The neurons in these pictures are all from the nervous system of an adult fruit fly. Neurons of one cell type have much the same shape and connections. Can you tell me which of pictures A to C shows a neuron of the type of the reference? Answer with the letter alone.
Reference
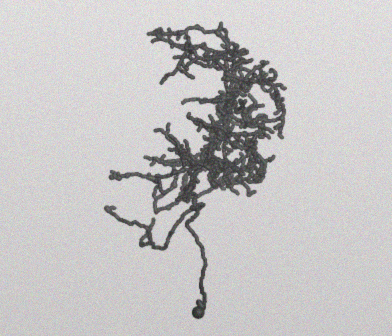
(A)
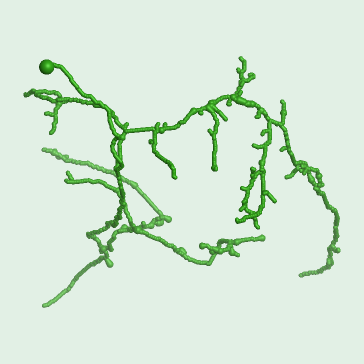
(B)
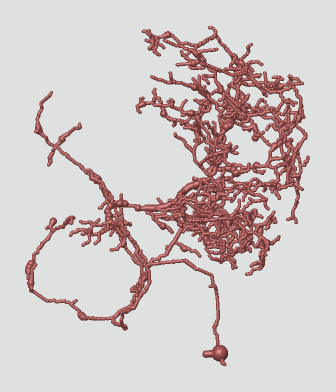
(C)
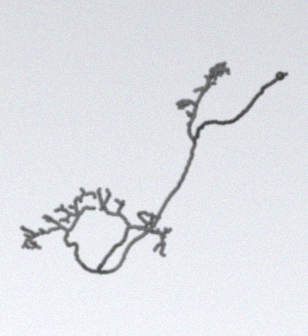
B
